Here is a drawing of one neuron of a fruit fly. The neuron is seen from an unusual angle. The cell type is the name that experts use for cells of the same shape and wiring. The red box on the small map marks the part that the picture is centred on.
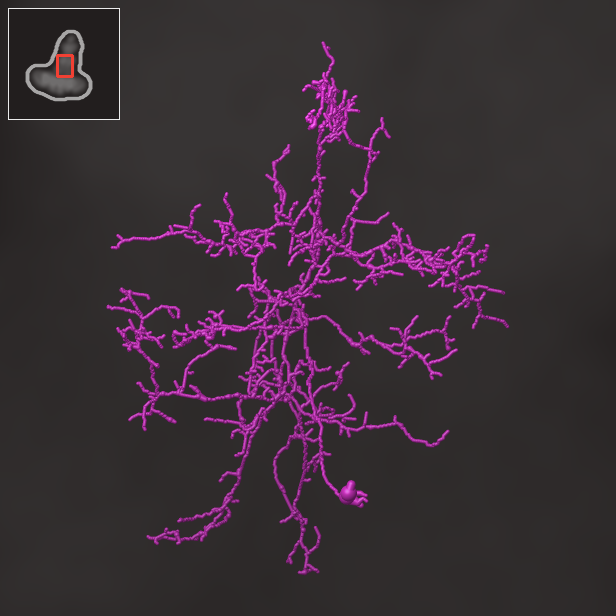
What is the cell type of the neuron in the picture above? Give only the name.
IN00A030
